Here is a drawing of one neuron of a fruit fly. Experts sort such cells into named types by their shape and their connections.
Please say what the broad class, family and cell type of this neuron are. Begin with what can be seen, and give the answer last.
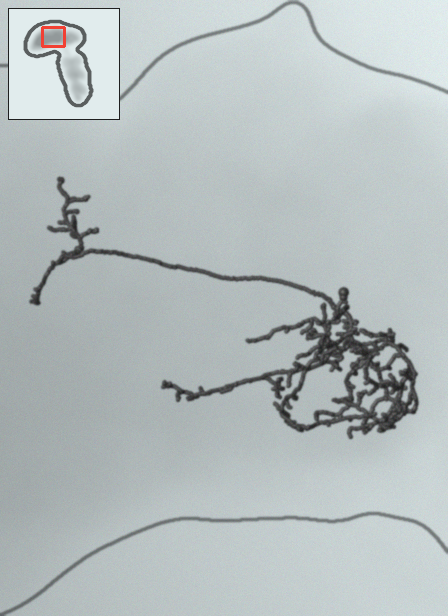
It is in the brain and does not reach the nerve cord. Its cell body lies on the right of the picture. Dozens of branch ends can be seen. It is a central-brain intrinsic neuron. Its family is hemilineage LHl2_dorsal. The cell type is CB4209.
